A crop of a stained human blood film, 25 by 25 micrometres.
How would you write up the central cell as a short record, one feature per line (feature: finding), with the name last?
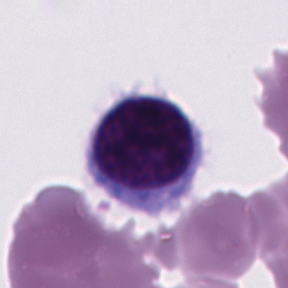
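Outline: round.
Nucleus: fills most of the cell.
Cytoplasm: only a narrow rim left.
Nucleoli: none seen.
Surface: fine hair-like projections sticking out.
Name: hairy cell.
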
